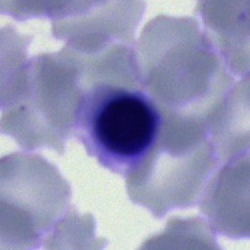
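Erythroblast, the central cell of a stained human bone marrow smear under the light microscope. Its chromatin is uniformly dense and very dark, showing no internal pattern. Pale purple cytoplasm forms a rim that is wider to the left of the nucleus than to the right. The cell outline is slightly irregular rather than a smooth circle.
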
